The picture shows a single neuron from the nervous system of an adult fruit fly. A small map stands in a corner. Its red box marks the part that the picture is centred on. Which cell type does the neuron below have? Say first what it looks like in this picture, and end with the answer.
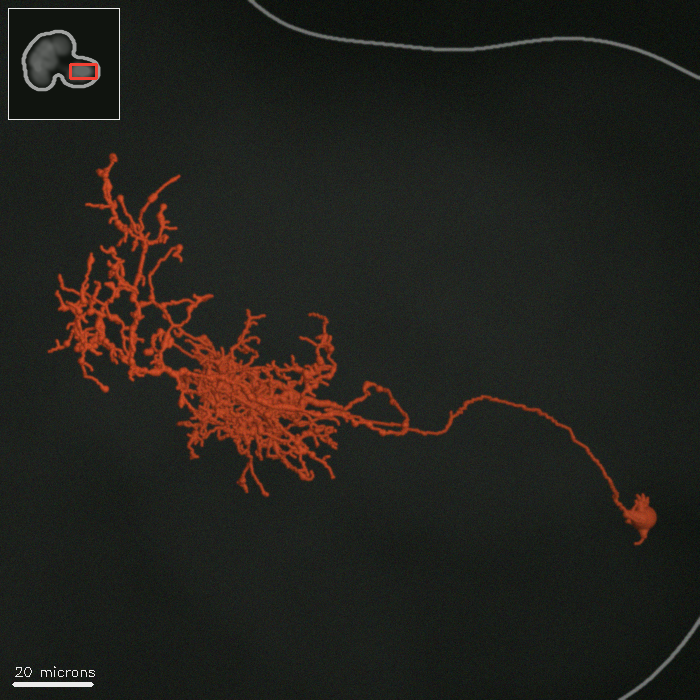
From left to right in the picture it spans about 160 microns. More than a hundred branch ends can be seen. This is a nerve-cord intrinsic neuron. The cell type is IN05B032.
